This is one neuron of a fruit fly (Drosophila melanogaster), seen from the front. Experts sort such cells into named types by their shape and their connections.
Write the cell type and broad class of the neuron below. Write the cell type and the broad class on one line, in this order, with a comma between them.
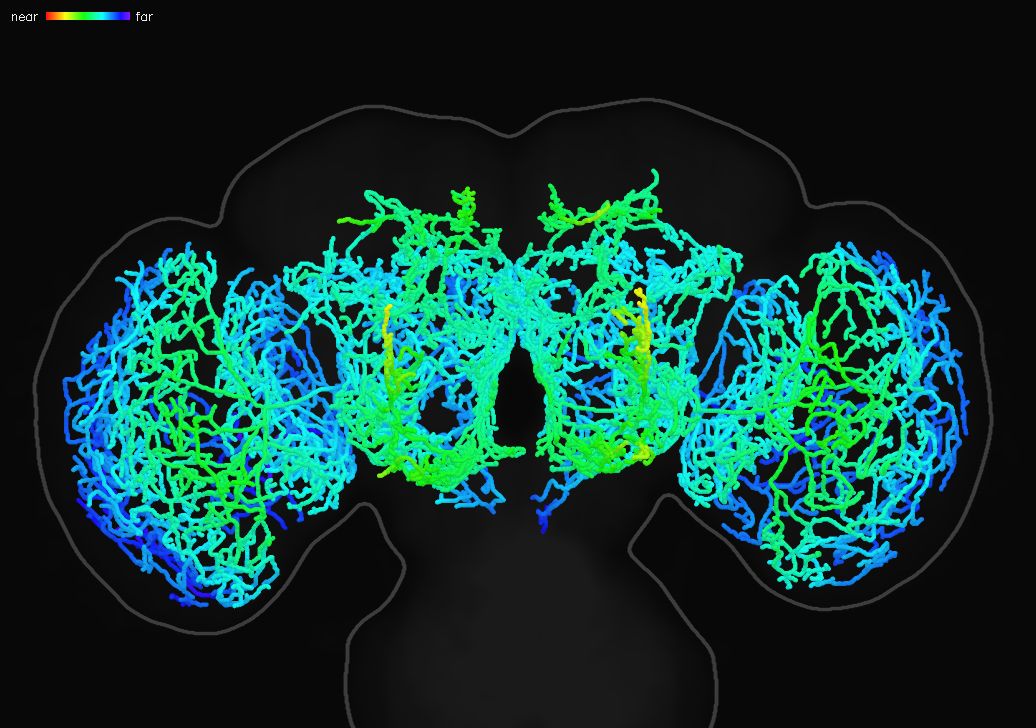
5-HTPMPV03, visual centrifugal neuron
